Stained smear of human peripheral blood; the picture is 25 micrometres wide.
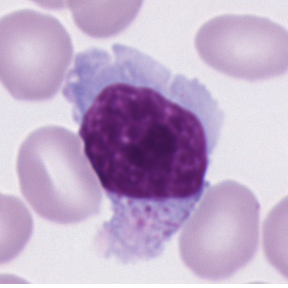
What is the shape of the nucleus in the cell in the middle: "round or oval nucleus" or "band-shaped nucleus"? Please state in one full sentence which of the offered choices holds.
The nucleus takes the form of one compact round or oval mass.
